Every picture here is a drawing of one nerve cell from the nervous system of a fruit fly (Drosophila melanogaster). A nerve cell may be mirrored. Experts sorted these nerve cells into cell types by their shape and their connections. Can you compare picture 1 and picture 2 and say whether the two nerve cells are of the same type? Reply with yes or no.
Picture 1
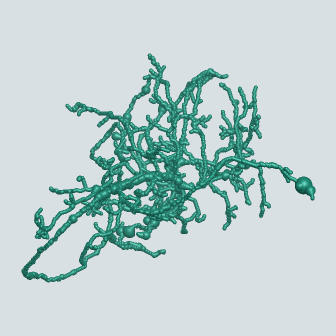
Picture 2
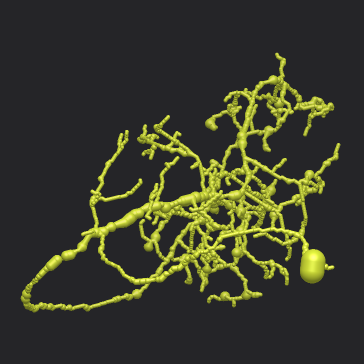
yes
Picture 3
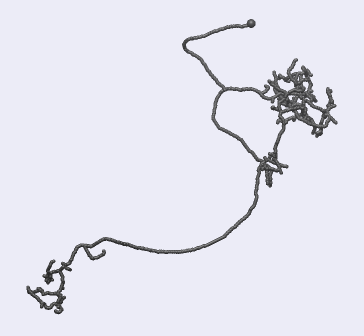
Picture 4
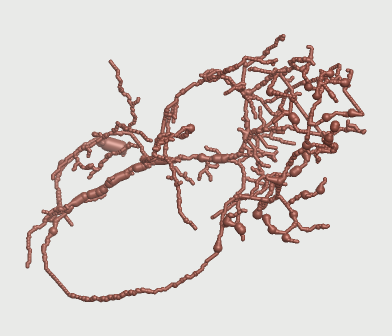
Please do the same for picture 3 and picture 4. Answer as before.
no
